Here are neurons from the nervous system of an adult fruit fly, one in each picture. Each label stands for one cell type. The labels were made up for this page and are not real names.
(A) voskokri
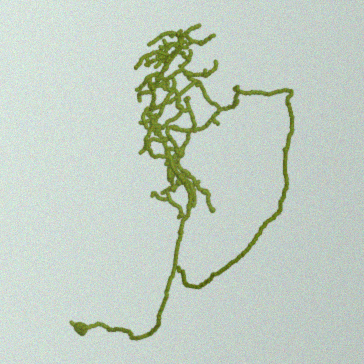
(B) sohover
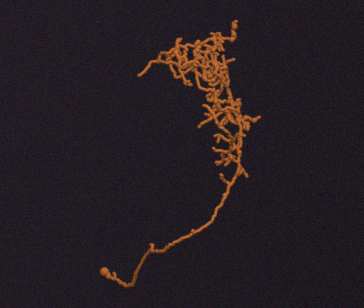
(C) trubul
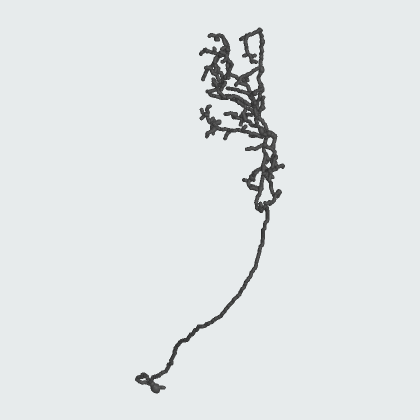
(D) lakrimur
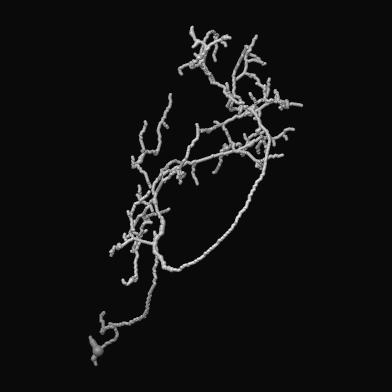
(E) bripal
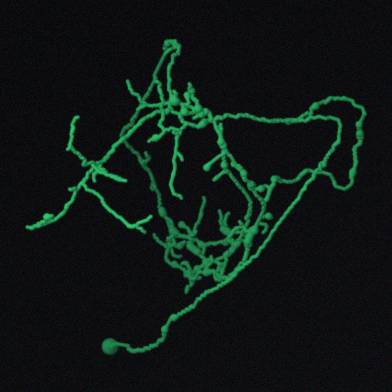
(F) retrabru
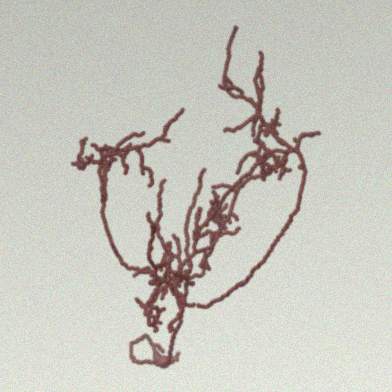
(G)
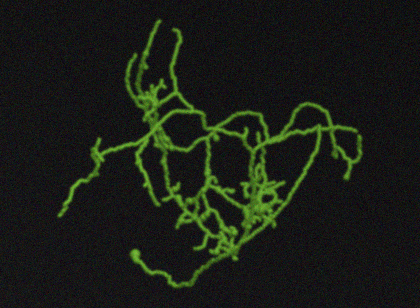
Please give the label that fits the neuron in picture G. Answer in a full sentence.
It belongs to bripal.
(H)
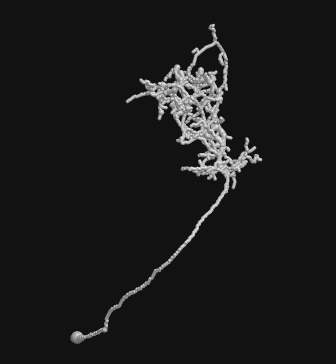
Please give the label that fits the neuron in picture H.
It belongs to sohover.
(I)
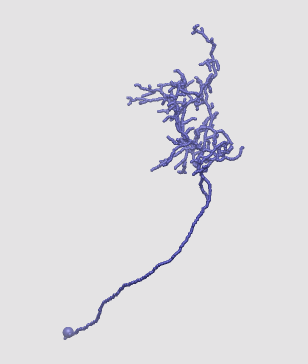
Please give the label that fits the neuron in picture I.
It belongs to sohover.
